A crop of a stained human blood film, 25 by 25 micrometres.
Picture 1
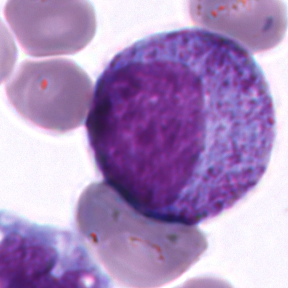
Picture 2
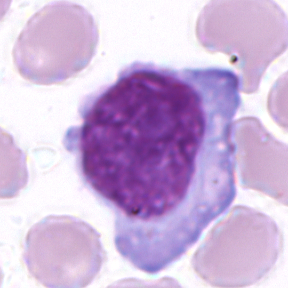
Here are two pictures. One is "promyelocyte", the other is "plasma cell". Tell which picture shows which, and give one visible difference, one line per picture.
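In picture 1 we see a promyelocyte: The cell has a smooth, nearly round outline.
In picture 2 we see a plasma cell: The cell outline is irregular and angular rather than smoothly round.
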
